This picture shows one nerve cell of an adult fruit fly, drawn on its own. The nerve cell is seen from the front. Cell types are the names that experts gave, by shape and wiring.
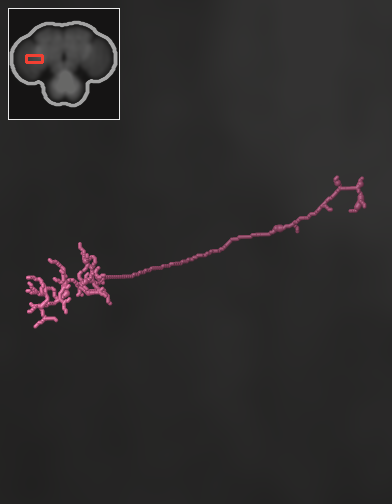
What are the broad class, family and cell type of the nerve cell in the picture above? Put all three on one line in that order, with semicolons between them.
optic-lobe intrinsic neuron; Tm; Tm12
